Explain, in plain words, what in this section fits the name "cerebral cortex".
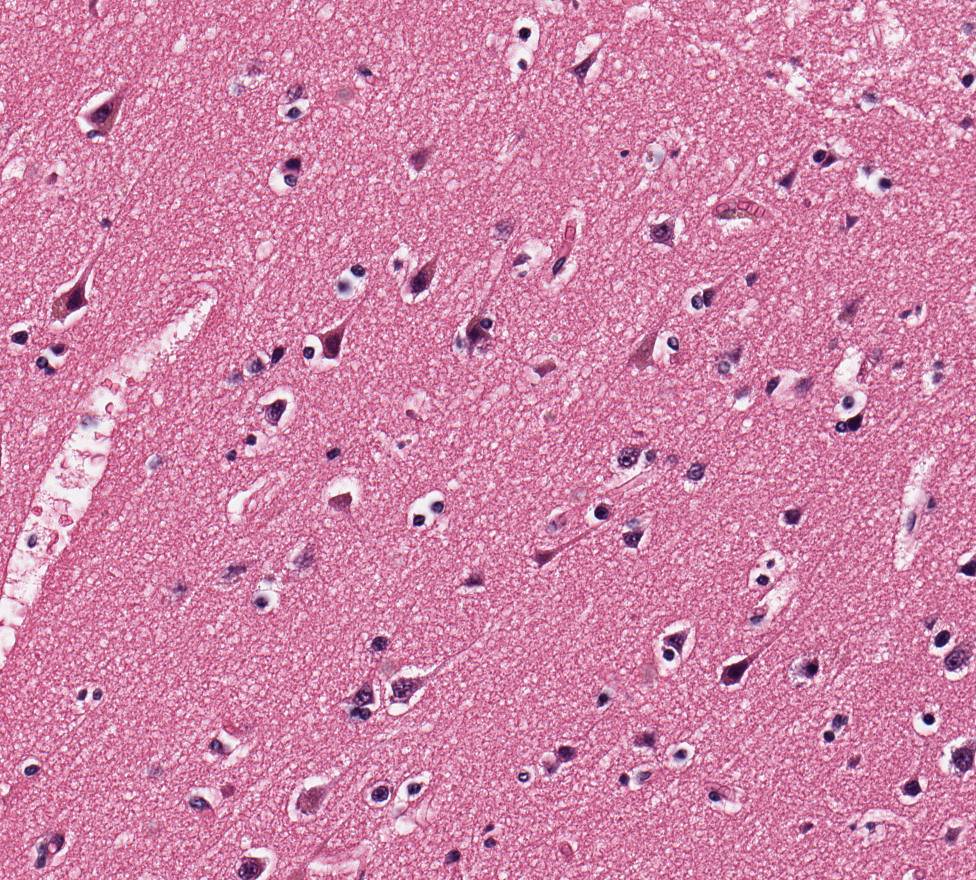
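The name is cerebral cortex, and the neurons are what go with it most clearly. Triangular neuron cell bodies, each tapering into a single stout process, are scattered over the whole field.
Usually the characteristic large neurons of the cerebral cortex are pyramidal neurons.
That triangular, tapering shape agrees with them. Some of the larger neurons have a pale, open nucleus with a distinct dark nucleolus. Around them, cells lie scattered singly through a continuous pink matrix that is finely granular, vacuolated and fibrillary, with no epithelium and no glandular units. Near the left edge a long, narrow vessel with a clear lumen runs diagonally, from the lower left up toward the upper middle of that side.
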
